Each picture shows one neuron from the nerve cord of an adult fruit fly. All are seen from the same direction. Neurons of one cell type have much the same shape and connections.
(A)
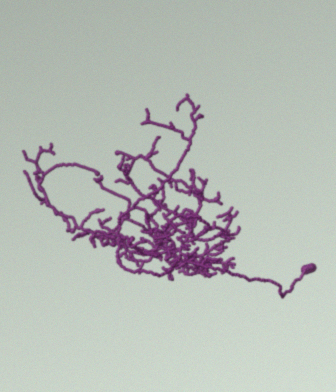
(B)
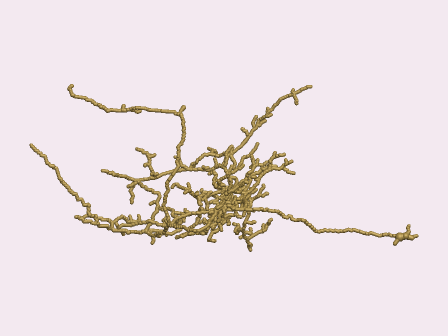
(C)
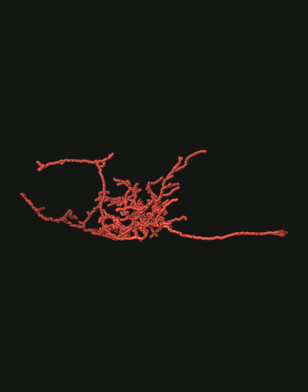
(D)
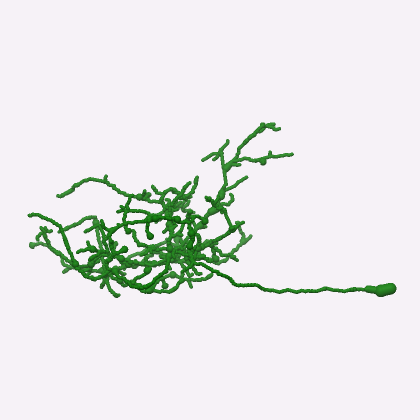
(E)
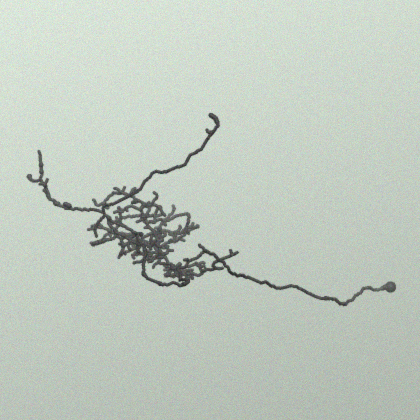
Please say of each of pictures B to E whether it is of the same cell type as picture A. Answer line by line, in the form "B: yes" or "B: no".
B: yes
C: yes
D: no
E: no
